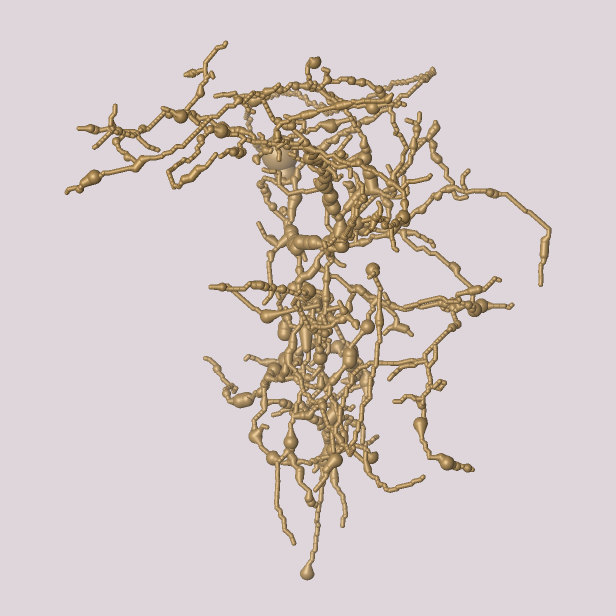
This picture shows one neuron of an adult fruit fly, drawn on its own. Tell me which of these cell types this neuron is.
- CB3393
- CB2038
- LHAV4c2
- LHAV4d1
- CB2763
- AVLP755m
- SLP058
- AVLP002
AVLP002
